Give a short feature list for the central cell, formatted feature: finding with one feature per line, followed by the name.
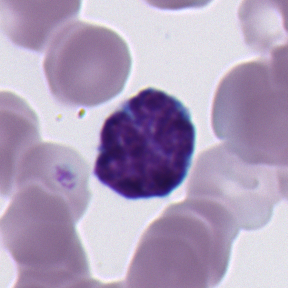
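Nucleus shape: compact, without lobes or deep indentation
Nucleus size: fills almost the entire cell
Nucleoli: none visible
Cytoplasm: very scant, with no granules seen
Name: typical lymphocyte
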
